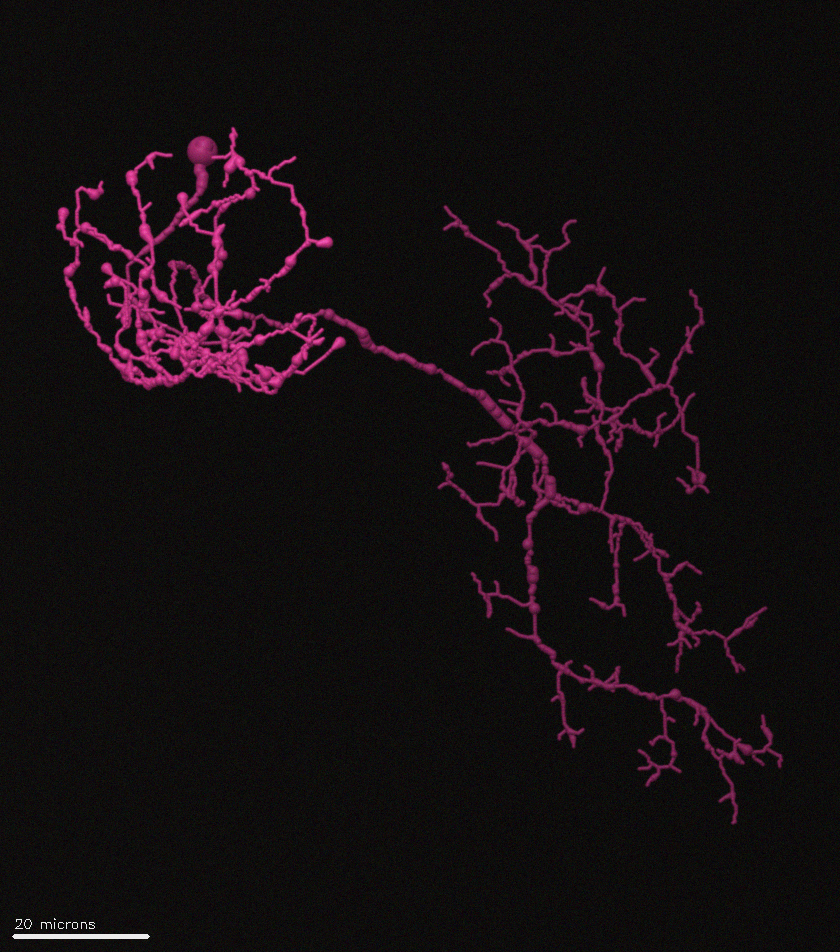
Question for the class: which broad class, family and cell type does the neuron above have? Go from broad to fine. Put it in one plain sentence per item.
A visual projection neuron of hemilineage VPNd2, type LoVP76.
